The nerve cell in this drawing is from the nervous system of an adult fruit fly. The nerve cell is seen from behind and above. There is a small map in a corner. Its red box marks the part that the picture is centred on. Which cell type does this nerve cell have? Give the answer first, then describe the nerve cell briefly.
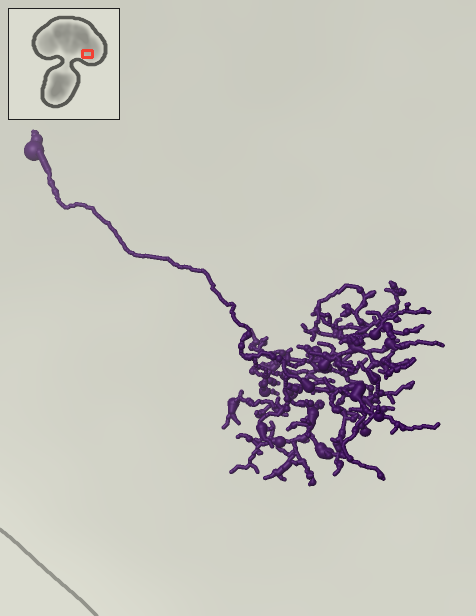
The cell type is Pm5. This is an optic-lobe intrinsic neuron. The cell body can be seen at the upper left of the picture. Dozens of branch ends can be seen.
